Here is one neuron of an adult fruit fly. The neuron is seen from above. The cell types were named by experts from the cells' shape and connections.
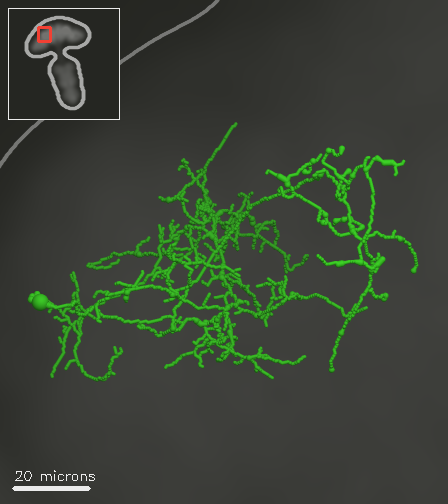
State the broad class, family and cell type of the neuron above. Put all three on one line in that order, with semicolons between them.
central-brain intrinsic neuron; hemilineage SLPal2; AVLP027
